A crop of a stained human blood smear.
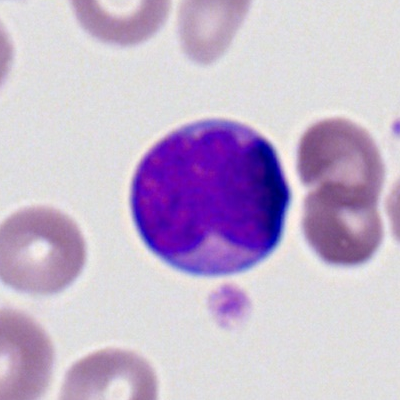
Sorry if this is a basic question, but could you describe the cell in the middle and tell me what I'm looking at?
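The nucleus here takes up nearly all of the cell, with a notch in its lower edge where cytoplasm pushes in. That cytoplasm is a scant pale lilac rim, widest at the bottom. It's a myeloblast.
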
